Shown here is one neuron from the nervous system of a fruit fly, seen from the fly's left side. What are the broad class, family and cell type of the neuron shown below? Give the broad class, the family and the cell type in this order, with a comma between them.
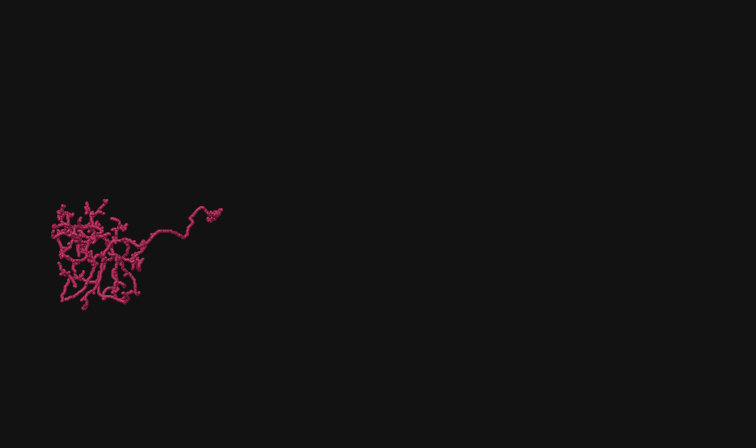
nerve-cord intrinsic neuron, hemilineage 21A, IN21A035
